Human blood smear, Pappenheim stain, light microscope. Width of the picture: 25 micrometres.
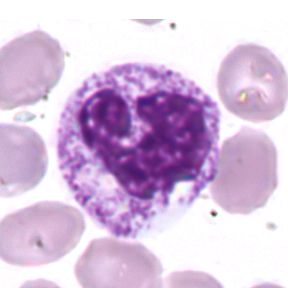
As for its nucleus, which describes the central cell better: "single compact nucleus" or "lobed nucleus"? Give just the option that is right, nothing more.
Lobed nucleus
